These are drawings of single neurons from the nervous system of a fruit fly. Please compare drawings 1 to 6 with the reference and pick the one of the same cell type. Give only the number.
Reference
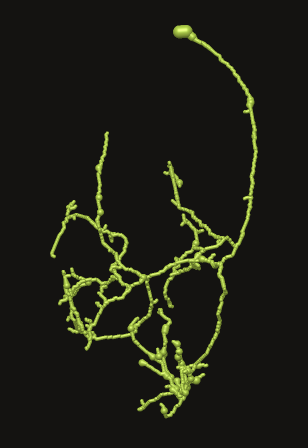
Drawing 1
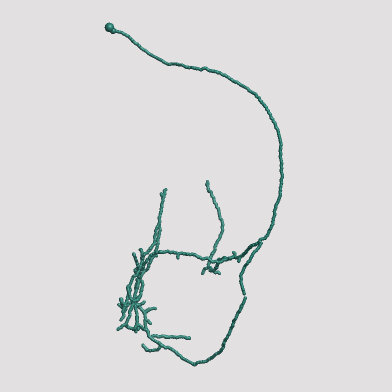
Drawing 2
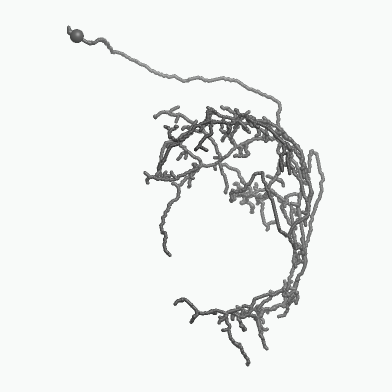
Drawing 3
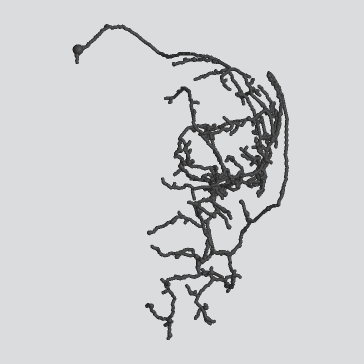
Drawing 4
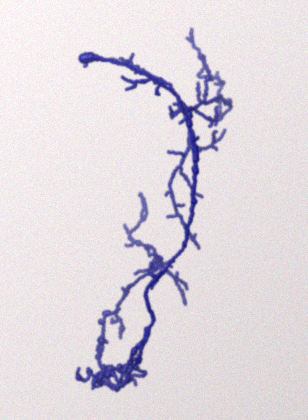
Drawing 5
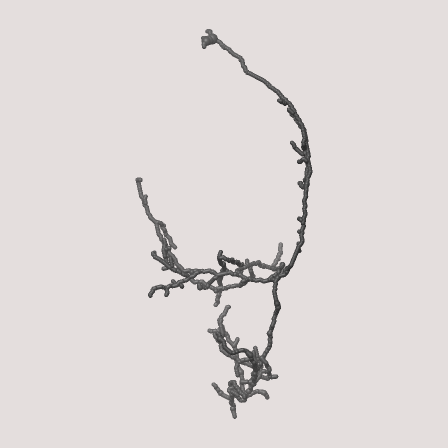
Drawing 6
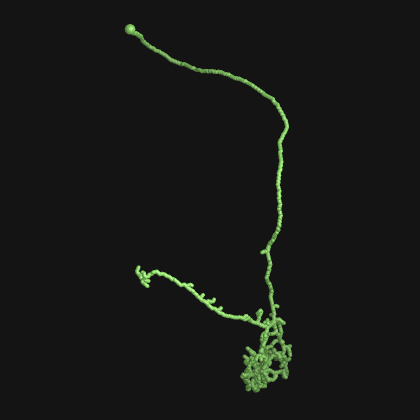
5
